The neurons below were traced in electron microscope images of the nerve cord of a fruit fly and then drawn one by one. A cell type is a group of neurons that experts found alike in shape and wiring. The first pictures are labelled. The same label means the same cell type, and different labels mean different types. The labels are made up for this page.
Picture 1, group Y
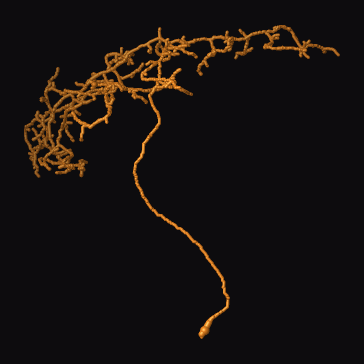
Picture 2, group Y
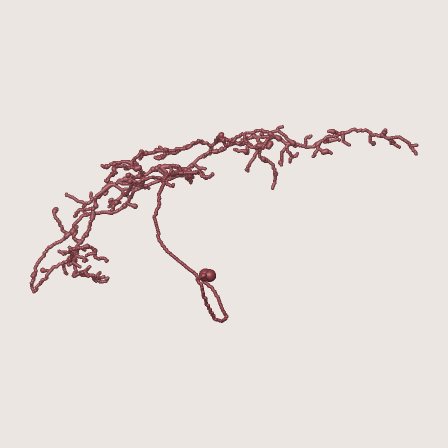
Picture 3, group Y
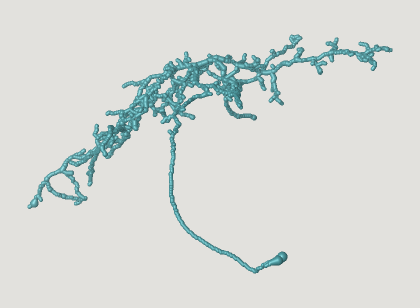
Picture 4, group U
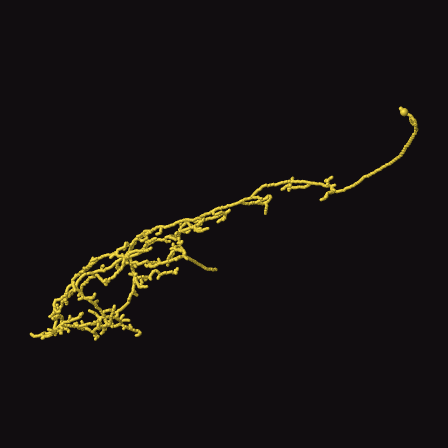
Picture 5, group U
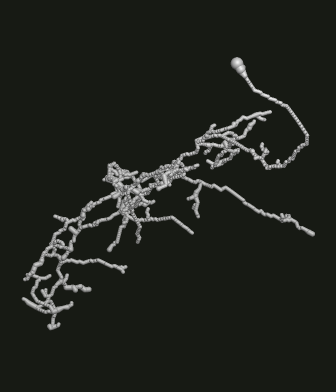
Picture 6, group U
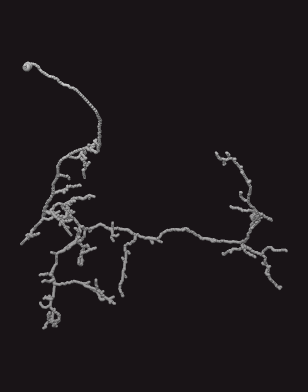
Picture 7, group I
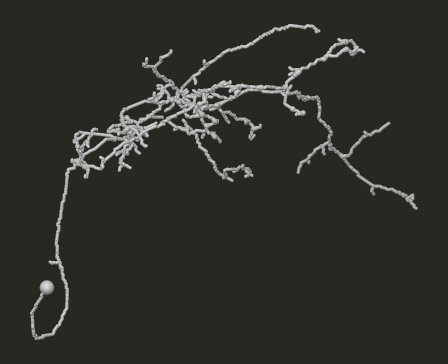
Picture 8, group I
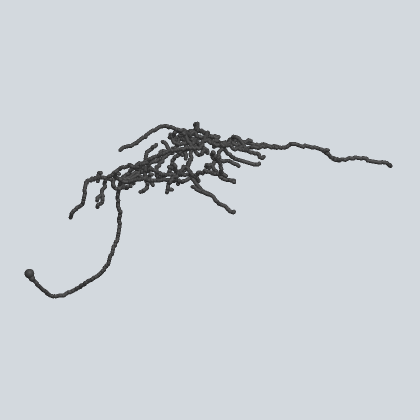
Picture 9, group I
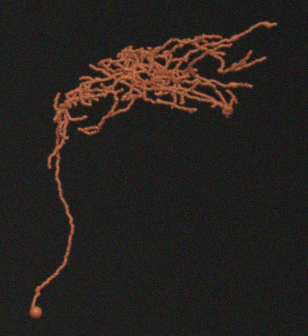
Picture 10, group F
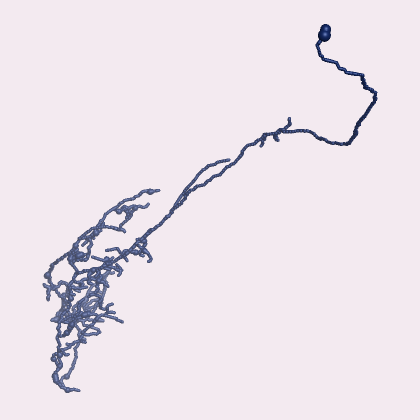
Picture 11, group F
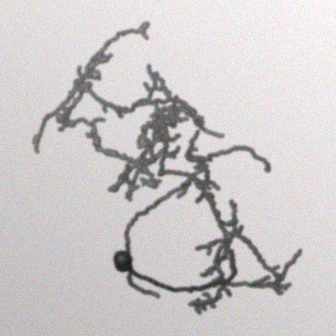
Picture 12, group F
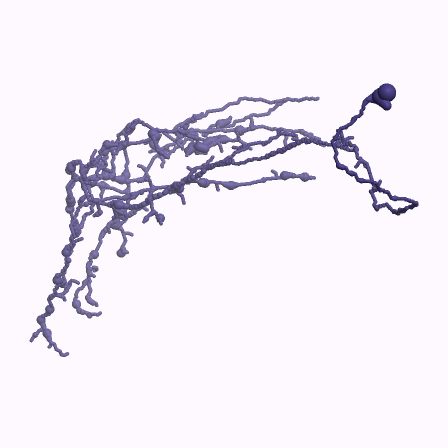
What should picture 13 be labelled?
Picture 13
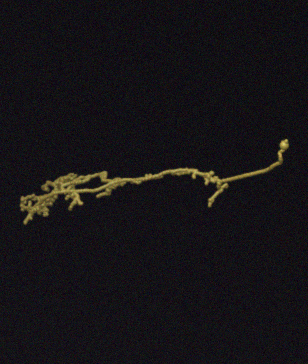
group U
